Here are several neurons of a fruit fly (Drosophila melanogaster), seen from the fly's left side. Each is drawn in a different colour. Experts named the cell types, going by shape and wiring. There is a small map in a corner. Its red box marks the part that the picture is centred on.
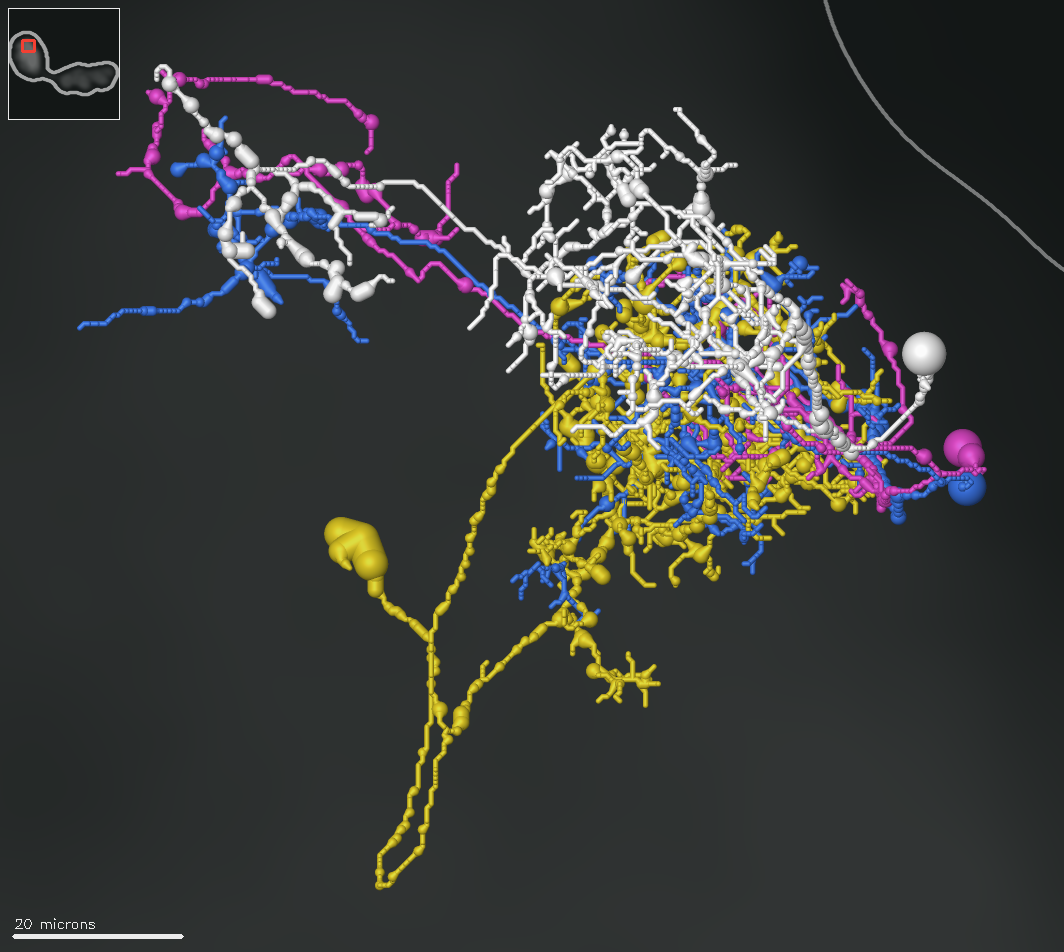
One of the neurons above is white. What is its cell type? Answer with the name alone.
LHPV5a1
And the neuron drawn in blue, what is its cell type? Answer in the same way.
LHPV5a2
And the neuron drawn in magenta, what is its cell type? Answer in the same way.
CB2559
